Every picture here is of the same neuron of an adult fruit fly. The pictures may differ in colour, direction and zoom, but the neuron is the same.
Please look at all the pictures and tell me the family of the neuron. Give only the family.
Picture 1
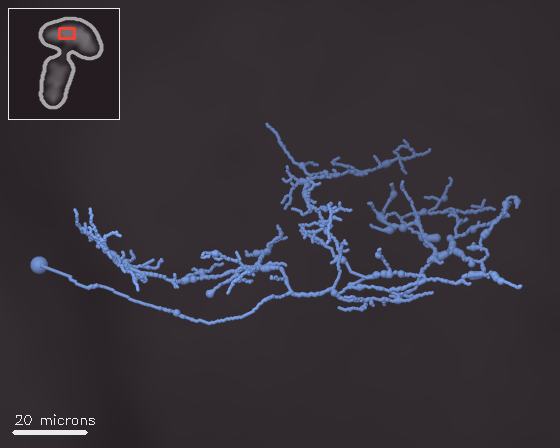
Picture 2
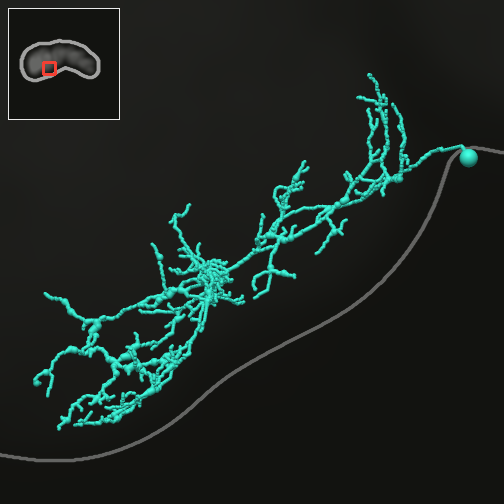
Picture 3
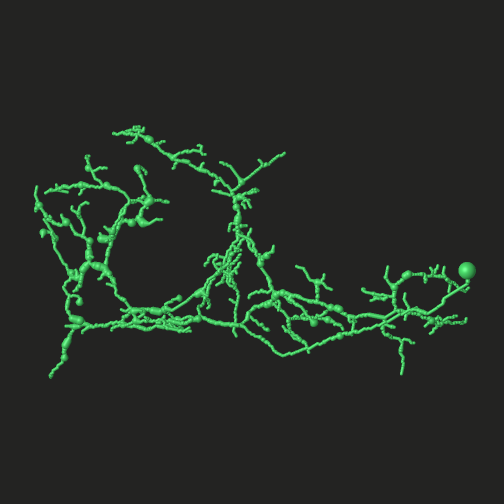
hemilineage SLPp&v1_posterior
